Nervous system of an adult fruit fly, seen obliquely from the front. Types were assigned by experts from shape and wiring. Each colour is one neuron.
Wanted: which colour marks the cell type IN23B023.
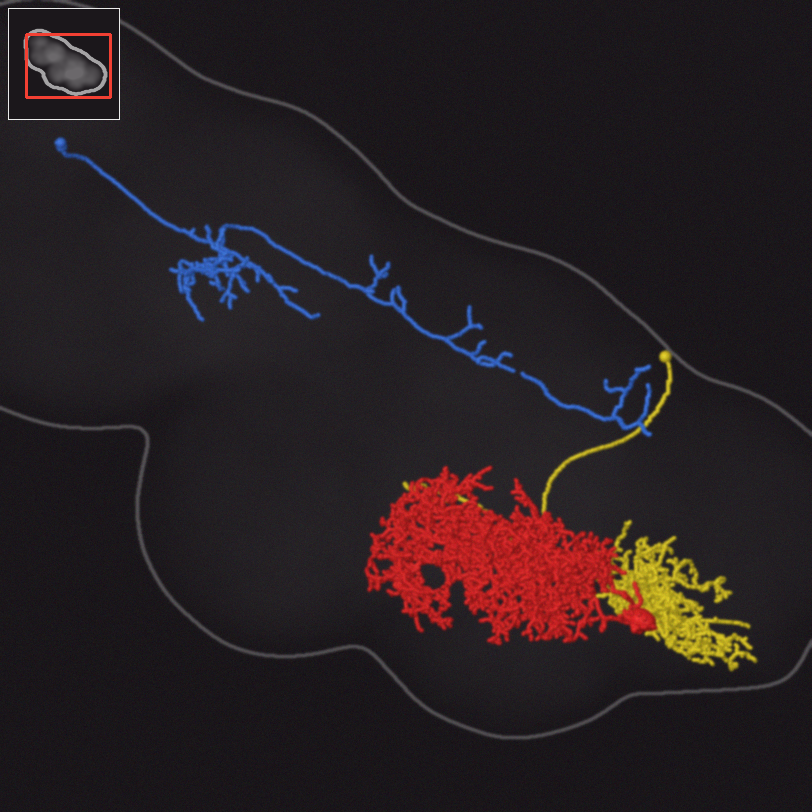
yellow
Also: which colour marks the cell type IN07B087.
blue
